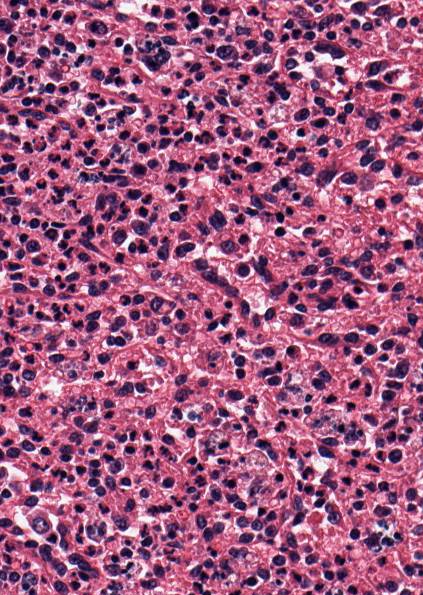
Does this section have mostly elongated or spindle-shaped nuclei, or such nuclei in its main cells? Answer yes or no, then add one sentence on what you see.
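No. Most nuclei are round and darkly stained.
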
